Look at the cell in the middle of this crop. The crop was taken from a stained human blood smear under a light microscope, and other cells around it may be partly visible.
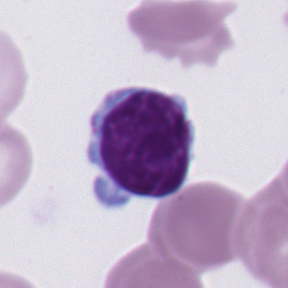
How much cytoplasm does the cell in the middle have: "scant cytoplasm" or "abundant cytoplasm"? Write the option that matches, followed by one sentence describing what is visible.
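Scant cytoplasm. The cytoplasm forms a thin rim that is widest on the left side of the cell.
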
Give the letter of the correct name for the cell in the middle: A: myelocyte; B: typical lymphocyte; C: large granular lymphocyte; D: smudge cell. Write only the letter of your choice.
B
